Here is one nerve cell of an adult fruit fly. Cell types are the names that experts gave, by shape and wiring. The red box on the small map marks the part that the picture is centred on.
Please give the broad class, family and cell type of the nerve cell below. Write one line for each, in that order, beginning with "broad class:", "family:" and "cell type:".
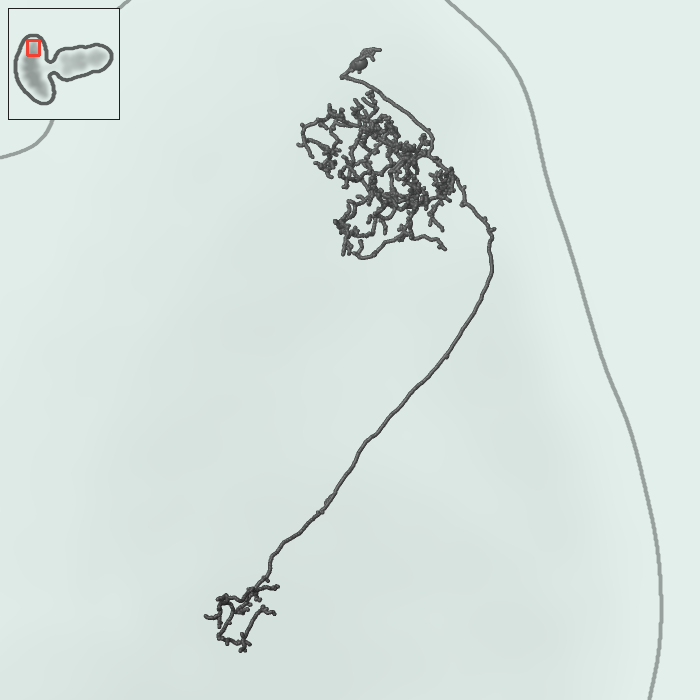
broad class: optic-lobe intrinsic neuron
family: Tm
cell type: Tm26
